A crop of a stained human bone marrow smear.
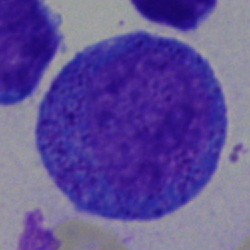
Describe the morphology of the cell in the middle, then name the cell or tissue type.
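Here the outline is round with a smooth edge, and the surface has no projections. No vacuoles are visible within the cell, and the image is slightly blurred. The cell is a promyelocyte.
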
